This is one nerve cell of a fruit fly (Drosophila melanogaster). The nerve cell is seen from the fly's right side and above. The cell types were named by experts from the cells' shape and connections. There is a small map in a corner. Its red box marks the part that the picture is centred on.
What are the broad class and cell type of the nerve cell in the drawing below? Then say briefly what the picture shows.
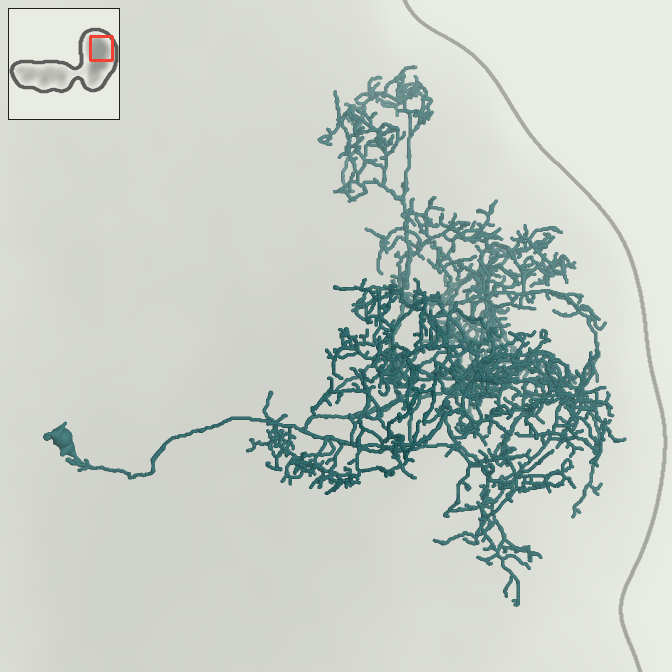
It is a central-brain intrinsic neuron. It is of cell type SMP384. More than a hundred branch ends can be seen. As drawn here it is about as wide as it is tall.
